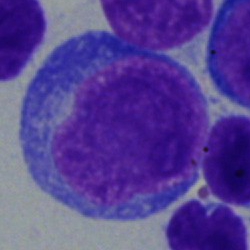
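Blast, the cell in the middle of a stained human bone marrow smear seen by light microscope. The nucleus of this blast lies off-centre, toward the right of the cell, and has a shallow indentation on its left side. Its chromatin is fine and evenly spread. The cytoplasm stains blue.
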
